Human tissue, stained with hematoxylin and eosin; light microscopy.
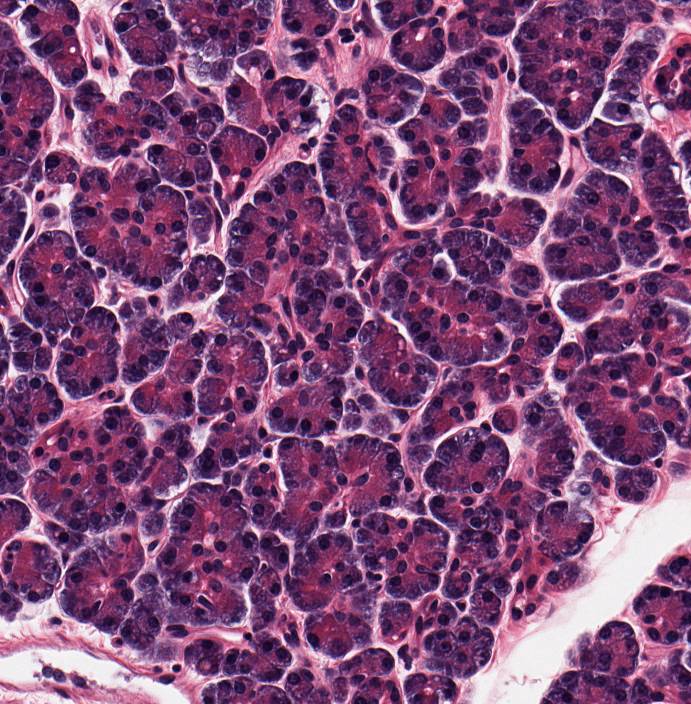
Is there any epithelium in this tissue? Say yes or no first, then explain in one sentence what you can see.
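Yes. The acinar cells are pyramidal with round dark nuclei placed toward the base of each cell.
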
